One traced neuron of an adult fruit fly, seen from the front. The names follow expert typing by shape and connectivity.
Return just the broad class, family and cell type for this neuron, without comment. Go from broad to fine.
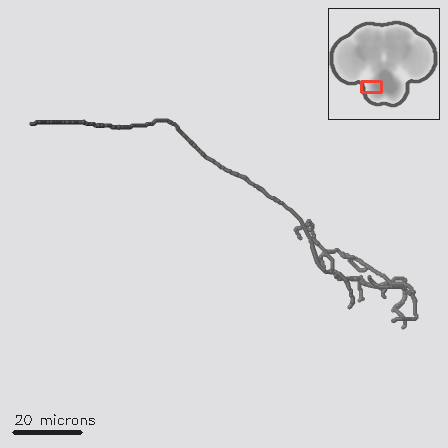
sensory neuron entering the nerve cord; class mechanosensory tactile; SNta14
